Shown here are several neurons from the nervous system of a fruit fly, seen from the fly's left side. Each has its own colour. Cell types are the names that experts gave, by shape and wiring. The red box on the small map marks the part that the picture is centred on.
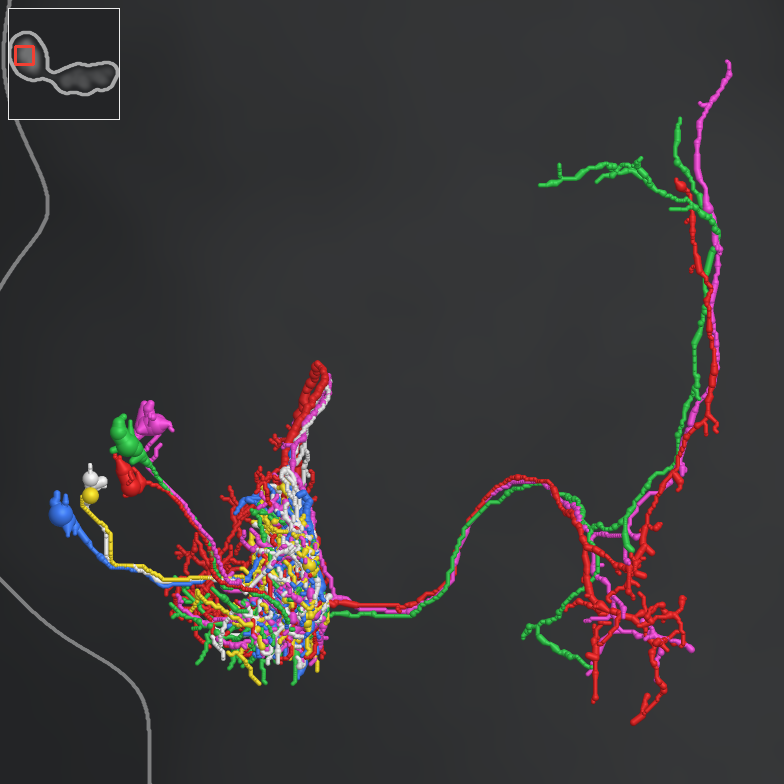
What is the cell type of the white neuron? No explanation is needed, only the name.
l2LN20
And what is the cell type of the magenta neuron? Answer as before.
VP3+_l2PN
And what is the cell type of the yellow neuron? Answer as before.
l2LN22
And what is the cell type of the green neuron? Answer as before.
VP5+VP3_l2PN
